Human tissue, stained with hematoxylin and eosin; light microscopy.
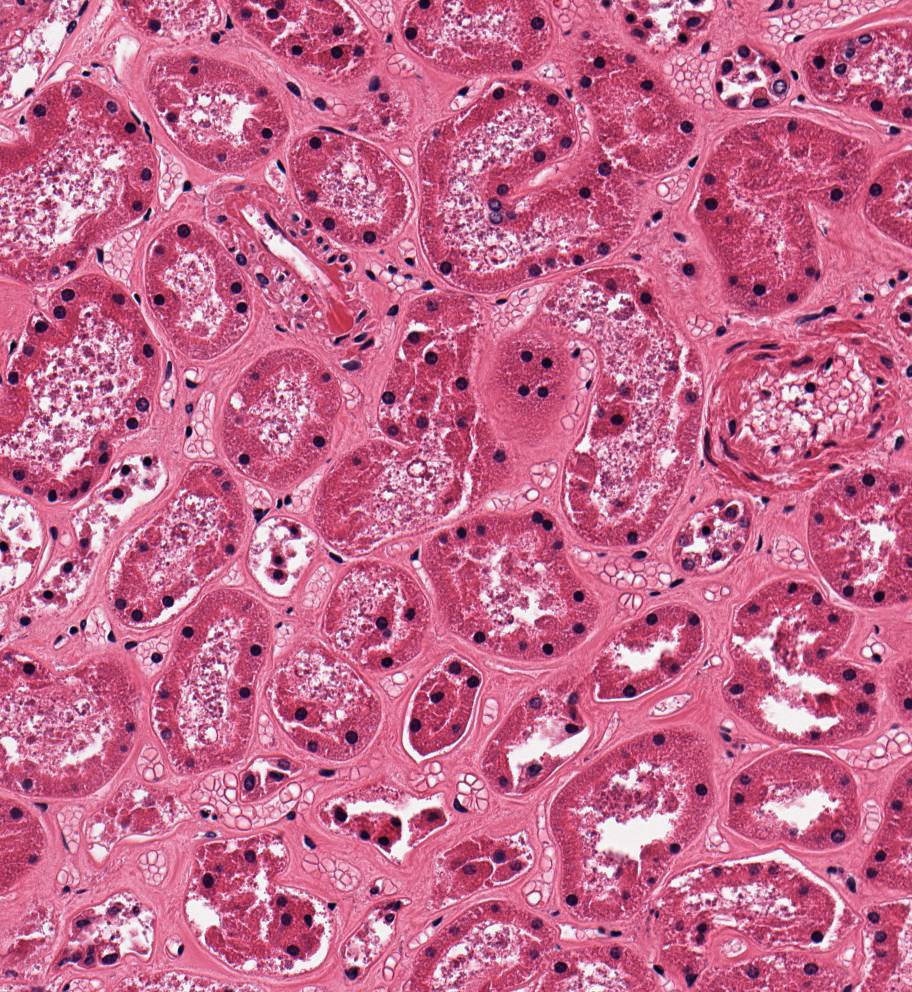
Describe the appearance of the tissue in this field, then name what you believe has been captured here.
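Here the whole field is packed with round and oval tubule cross-sections, narrow stroma bands between them. Each is lined by a single layer of cuboidal to low columnar cells. Their cytoplasm is abundant, deep pink and granular; their nuclei are round, dark and sit toward the basal, outer side. This is renal cortex.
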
